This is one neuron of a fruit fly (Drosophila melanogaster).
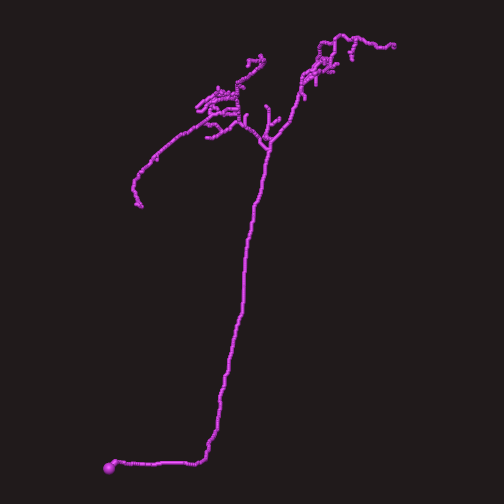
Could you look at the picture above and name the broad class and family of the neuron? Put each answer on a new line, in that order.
central-brain intrinsic neuron
hemilineage SMPp&v1_ventral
